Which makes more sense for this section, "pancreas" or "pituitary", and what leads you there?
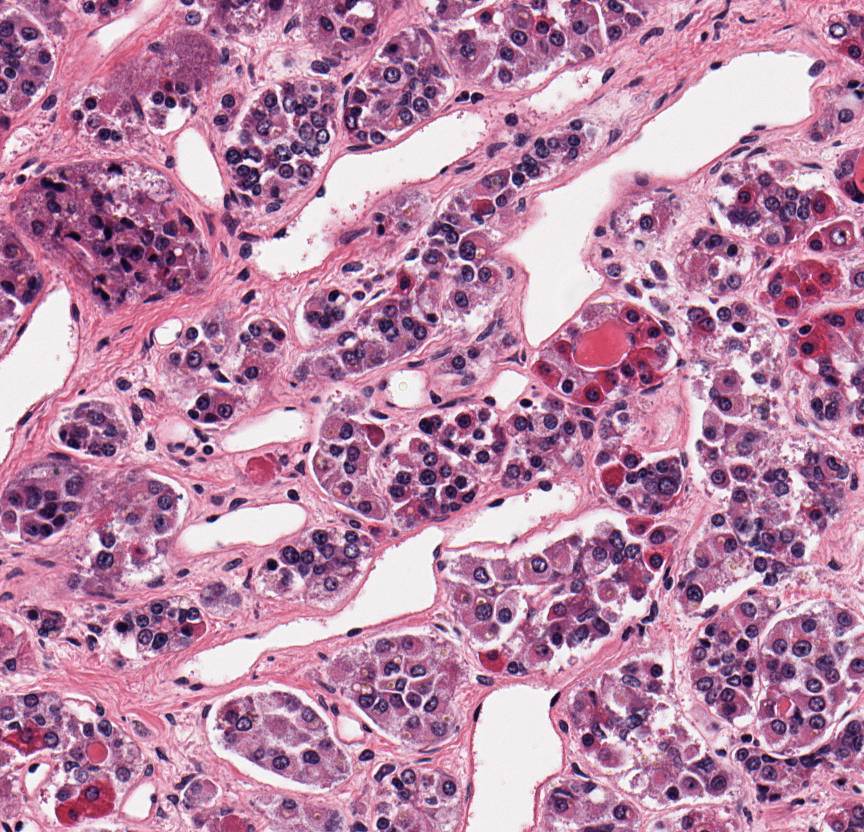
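Answer: pituitary. Rounded nests of cells occupy the whole field, divided by thin fibrous septa.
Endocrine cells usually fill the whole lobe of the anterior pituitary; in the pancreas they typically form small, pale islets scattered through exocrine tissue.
Cells polygonal, with abundant granular purple-pink cytoplasm. Septa: pale pink collagen, scattered spindle-shaped nuclei.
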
